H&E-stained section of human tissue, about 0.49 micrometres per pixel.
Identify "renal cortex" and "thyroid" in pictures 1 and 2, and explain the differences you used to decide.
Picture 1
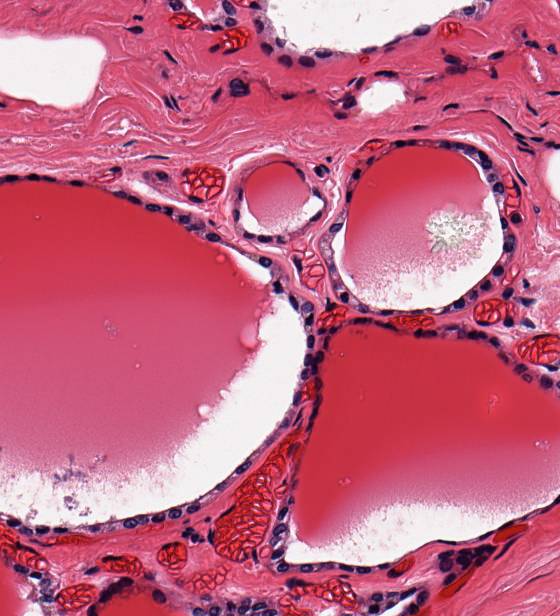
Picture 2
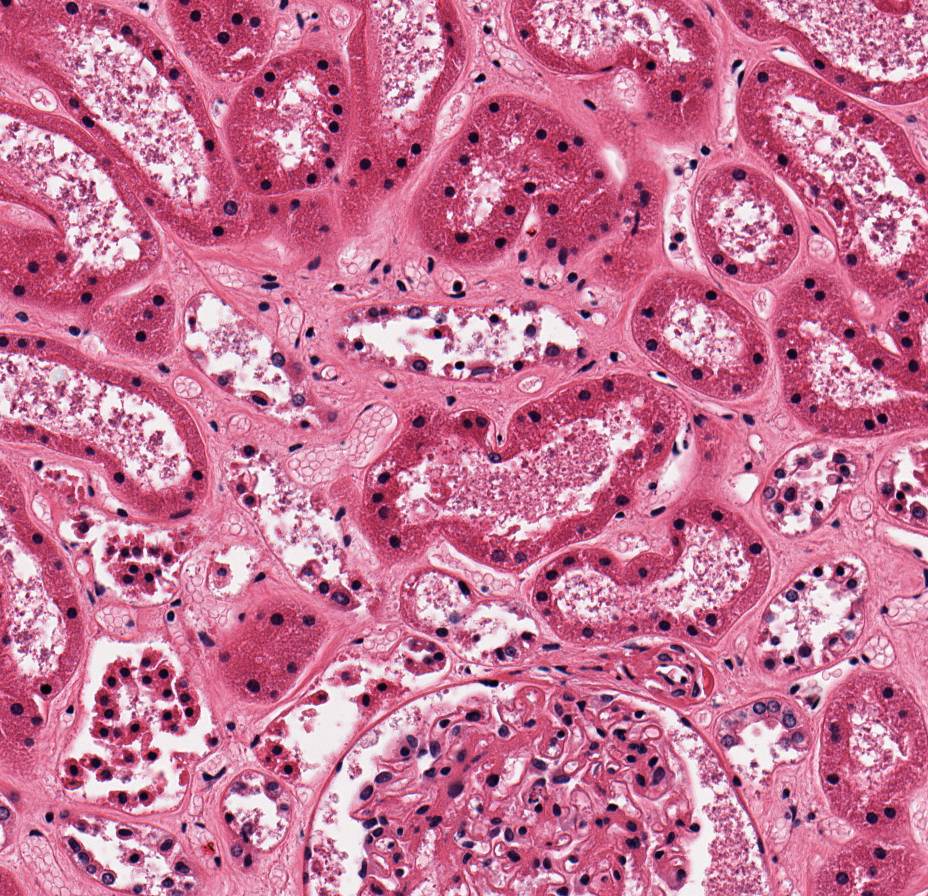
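Thyroid appears in picture 1; renal cortex appears in picture 2. Picture 1 consists of closely packed rounded follicles of unequal size, the largest at the left and lower right, smaller ones in the upper middle. Each follicle has a single layer of flattened to low cuboidal epithelial cells, and this lining is smooth, without papillary folds projecting into the lumens. A band of wavy pink collagenous fibrous tissue crosses the upper part of the field horizontally. Picture 2 is packed with tubules cut in round, oval and elongated profiles, separated only by narrow spaces. Most are lined by a single layer of cells with deeply eosinophilic, granular cytoplasm and round, dark, evenly spaced nuclei. Some smaller tubules, especially at the lower left and right edge, have paler cytoplasm and more closely packed nuclei than the eosinophilic ones.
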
